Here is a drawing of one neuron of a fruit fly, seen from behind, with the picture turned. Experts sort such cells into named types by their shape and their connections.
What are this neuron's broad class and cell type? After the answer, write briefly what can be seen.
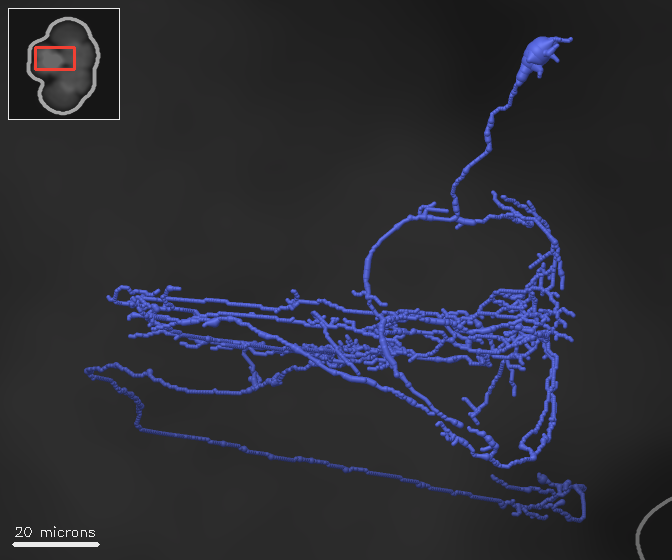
It is an ascending neuron. The cell type is ANXXX202. From left to right in the picture it spans about 120 microns. Dozens of branch ends can be seen.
